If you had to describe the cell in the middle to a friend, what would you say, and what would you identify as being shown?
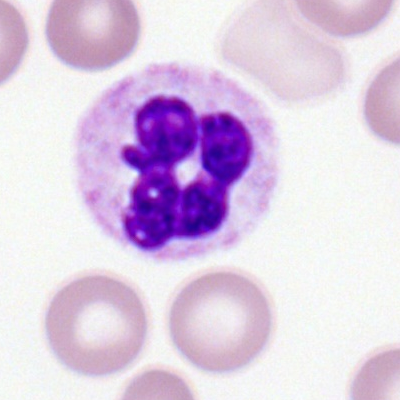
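Within the nucleus, no nucleoli are visible. The cytoplasm is plentiful and pale pinkish-lilac, holding fine, small granules of the same pinkish-lilac tone. No vacuoles are seen in it. This cell is a segmented neutrophil.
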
